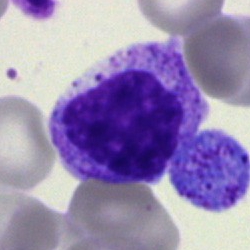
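Myelocyte in a stained human bone marrow smear. First, the outline is rounded and has no long projections. Second, a single unlobed nucleus fills most of the cell. Third, the cytoplasm is pale lilac-blue, with its widest band along the top.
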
